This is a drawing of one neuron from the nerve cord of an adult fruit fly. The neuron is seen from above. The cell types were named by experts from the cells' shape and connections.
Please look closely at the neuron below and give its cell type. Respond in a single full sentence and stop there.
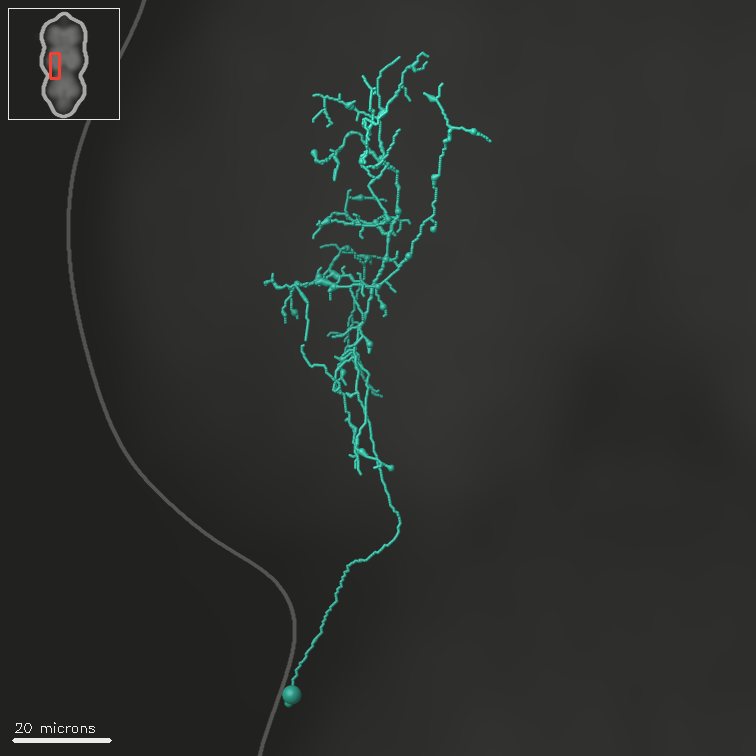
This neuron falls under the cell type IN09A060.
